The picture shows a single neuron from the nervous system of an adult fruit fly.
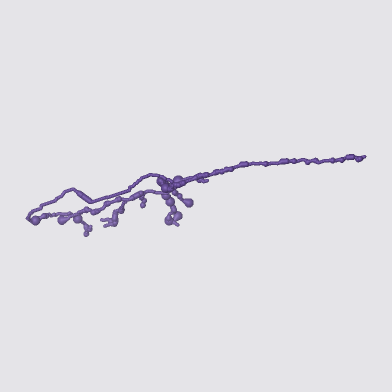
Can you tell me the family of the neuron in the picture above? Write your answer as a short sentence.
The family is class mechanosensory tactile.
